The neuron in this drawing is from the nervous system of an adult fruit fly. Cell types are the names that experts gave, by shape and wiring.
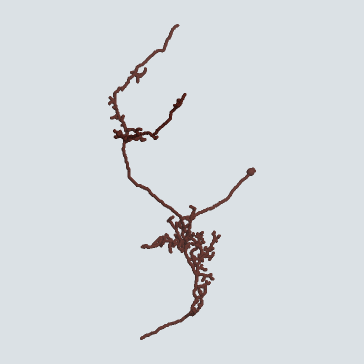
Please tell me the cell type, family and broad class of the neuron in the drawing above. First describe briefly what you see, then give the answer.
In this view it is taller than it is wide. The cell type is VES034_b. The family is hemilineage VESa2. Its broad class is central-brain intrinsic neuron.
